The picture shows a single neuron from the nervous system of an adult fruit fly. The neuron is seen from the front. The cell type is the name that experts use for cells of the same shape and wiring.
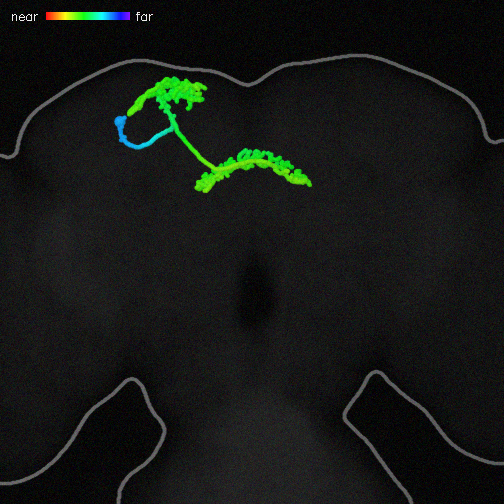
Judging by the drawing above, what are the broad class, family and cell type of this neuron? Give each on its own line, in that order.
central-brain intrinsic neuron
hemilineage DL1_dorsal
FB6C_b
